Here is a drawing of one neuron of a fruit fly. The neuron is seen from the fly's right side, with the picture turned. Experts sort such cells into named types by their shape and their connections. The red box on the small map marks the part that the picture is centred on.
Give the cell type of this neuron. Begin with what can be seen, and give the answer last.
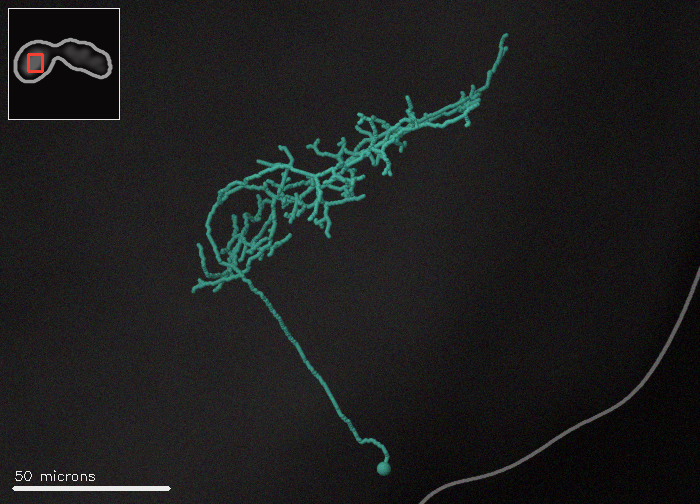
The cell body is at the bottom of the picture. By the scale bar it is about 140 microns tall in this view. Dozens of branch ends can be seen. This is a central-brain intrinsic neuron. It is of cell type PS208.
